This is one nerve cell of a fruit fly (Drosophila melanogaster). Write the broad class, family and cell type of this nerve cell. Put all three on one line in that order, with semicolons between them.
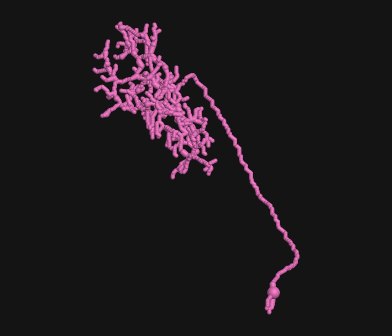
optic-lobe intrinsic neuron; Li; Li14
